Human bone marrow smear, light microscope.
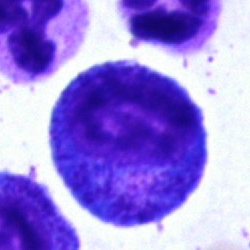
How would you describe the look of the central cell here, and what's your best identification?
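Outline round, edge fairly smooth. Cytoplasm deep blue, with fine purplish granules below the nucleus. No vacuoles visible in cytoplasm. Promyelocyte.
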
